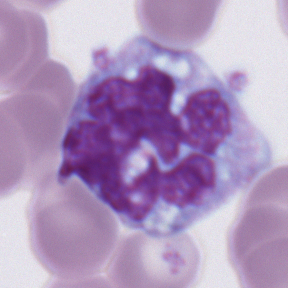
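Monocyte, the nucleated cell at the centre of a stained smear of human peripheral blood under the light microscope. The nucleus fills most of the cell, leaving a moderate rim of cytoplasm. Its chromatin is purple, with a lacy, patchy texture rather than solid dense clumps. The pale greyish-blue cytoplasm contains several small clear vacuoles.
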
